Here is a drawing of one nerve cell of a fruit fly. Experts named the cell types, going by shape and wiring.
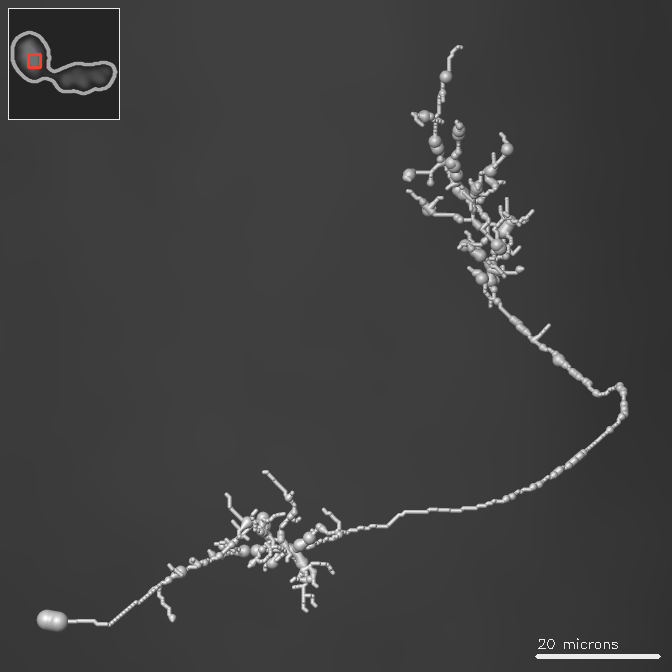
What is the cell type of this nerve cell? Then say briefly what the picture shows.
It is of cell type Tm31. It is an optic-lobe intrinsic neuron. The cell body can be seen at the lower left of the picture. From top to bottom in the picture it spans about 95 microns. The picture shows dozens of branch ends.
